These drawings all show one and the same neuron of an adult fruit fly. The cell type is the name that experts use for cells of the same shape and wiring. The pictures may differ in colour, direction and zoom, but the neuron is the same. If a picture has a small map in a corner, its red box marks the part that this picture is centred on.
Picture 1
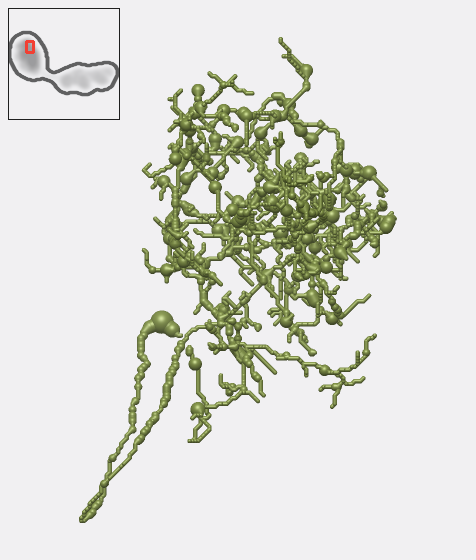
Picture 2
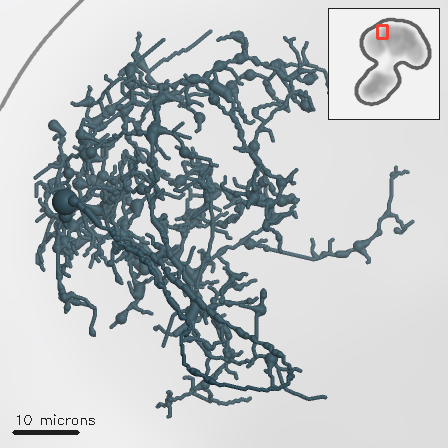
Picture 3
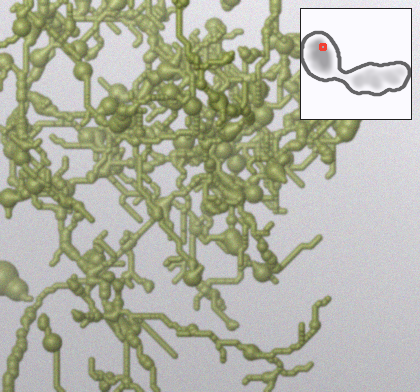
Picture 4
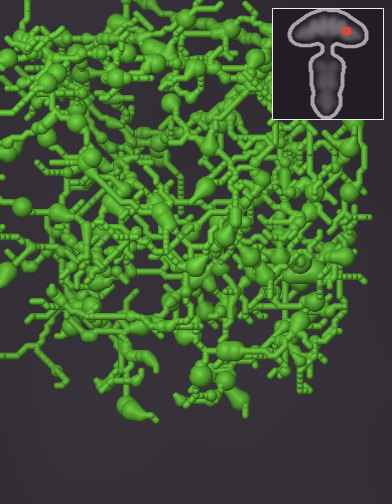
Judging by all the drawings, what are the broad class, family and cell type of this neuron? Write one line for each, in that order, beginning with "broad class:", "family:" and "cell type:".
broad class: central-brain intrinsic neuron
family: hemilineage LHl4_dorsal
cell type: CB2107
